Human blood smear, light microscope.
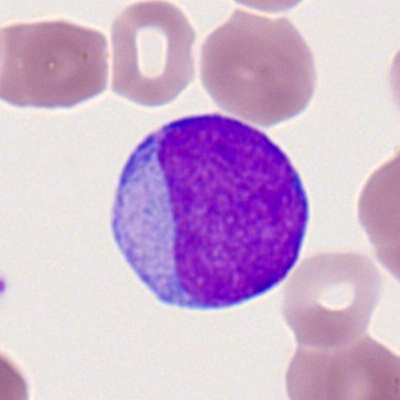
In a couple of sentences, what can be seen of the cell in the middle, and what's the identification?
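A pale blue crescent of cytoplasm lies along the left side of the cell. Toward its edge this cytoplasm is a deeper blue than in its inner part. It holds no coarse granules and no vacuoles. This cell is a myeloblast.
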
